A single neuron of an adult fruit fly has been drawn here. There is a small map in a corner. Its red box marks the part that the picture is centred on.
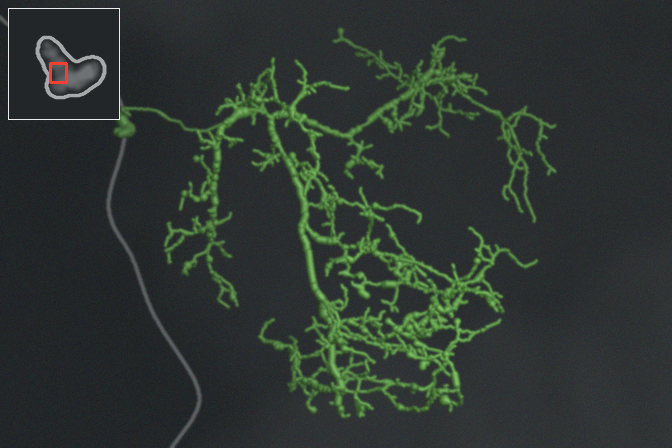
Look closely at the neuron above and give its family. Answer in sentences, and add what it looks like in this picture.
Its family is hemilineage 03A. Its broad class is nerve-cord intrinsic neuron. The picture shows more than a hundred branch ends. As drawn here it is about as wide as it is tall.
